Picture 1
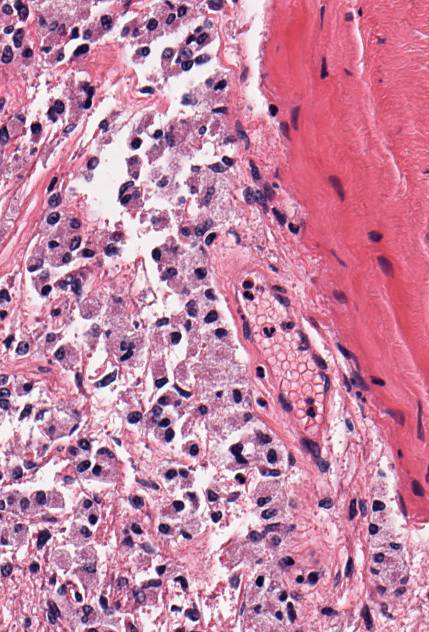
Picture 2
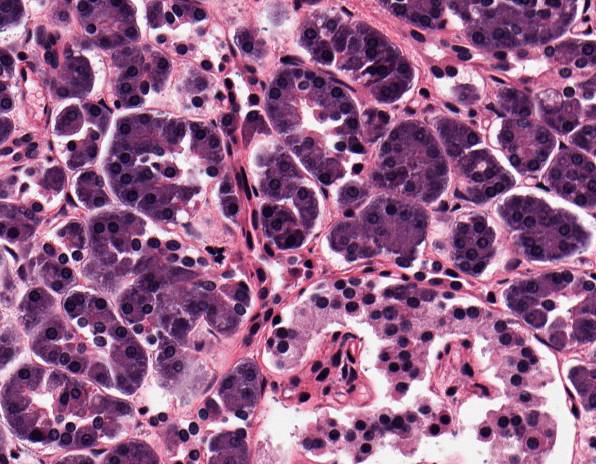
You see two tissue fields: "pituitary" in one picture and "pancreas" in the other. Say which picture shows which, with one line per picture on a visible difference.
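The field in picture 1 comes from the pituitary. The cells do not form glands, tubules or lumens anywhere in the field.
The field in picture 2 comes from the pancreas. The cells lie in rounded nests and acinar clusters separated by thin septa across the whole field.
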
